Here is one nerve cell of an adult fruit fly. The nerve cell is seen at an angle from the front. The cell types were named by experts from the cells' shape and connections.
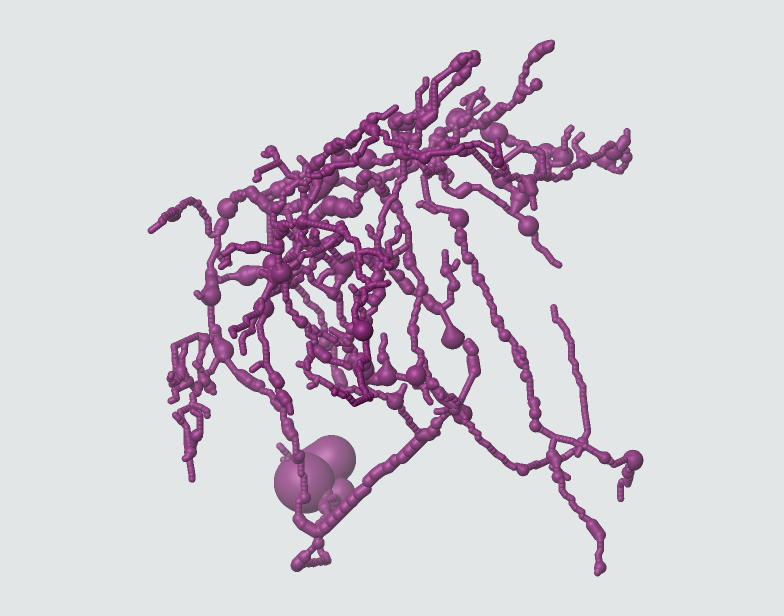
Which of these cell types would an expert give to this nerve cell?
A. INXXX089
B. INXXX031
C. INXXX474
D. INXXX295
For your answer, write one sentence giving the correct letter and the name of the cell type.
It is INXXX295, given as option D, that the nerve cell is by cell type.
